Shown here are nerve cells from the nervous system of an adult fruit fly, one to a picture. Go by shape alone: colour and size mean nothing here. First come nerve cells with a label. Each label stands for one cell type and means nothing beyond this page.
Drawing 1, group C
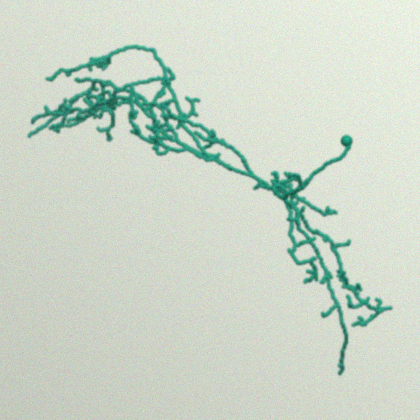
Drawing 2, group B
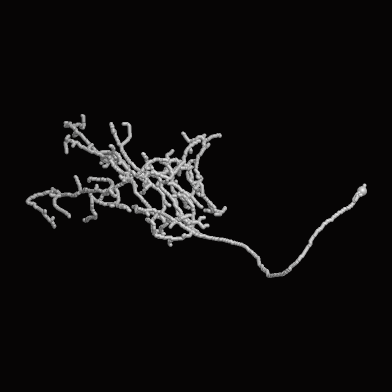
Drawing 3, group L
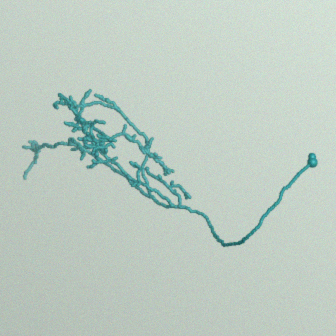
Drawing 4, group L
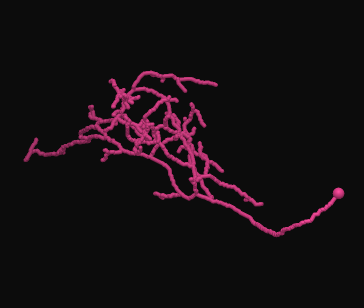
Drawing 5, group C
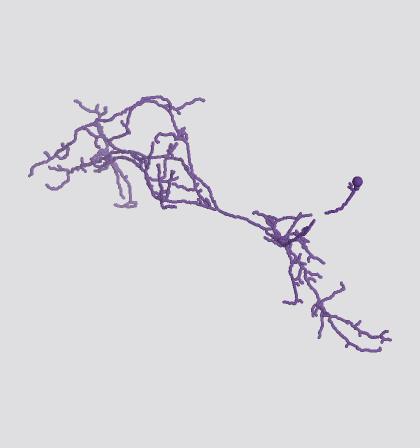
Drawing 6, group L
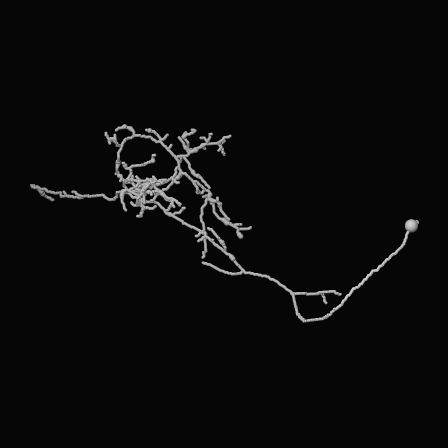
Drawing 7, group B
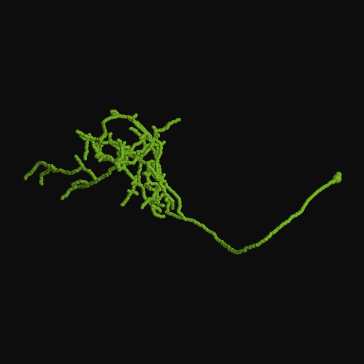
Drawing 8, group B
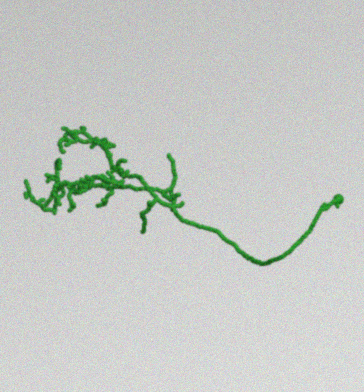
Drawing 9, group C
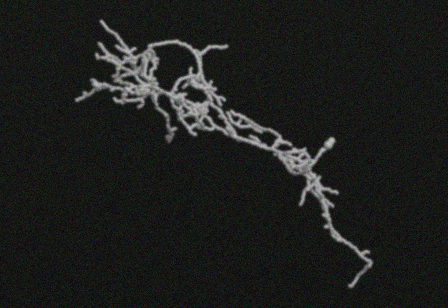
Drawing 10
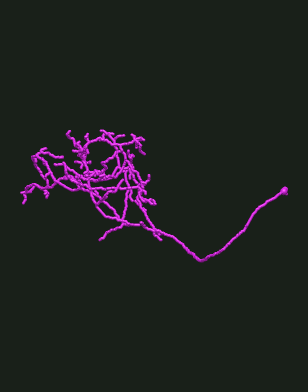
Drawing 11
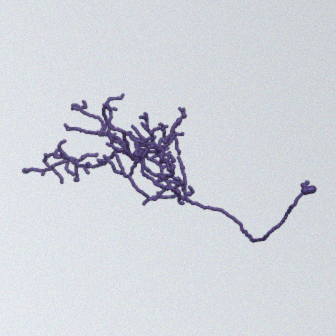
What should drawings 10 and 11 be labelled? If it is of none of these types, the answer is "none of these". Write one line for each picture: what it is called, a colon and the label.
10: group L
11: group B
